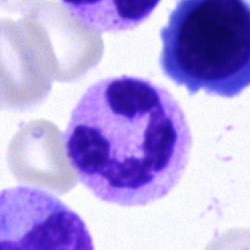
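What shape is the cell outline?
Round and smooth.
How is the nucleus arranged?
It curves around a central patch of pale cytoplasm.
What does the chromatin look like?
Dark purple and coarsely clumped.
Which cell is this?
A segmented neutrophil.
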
